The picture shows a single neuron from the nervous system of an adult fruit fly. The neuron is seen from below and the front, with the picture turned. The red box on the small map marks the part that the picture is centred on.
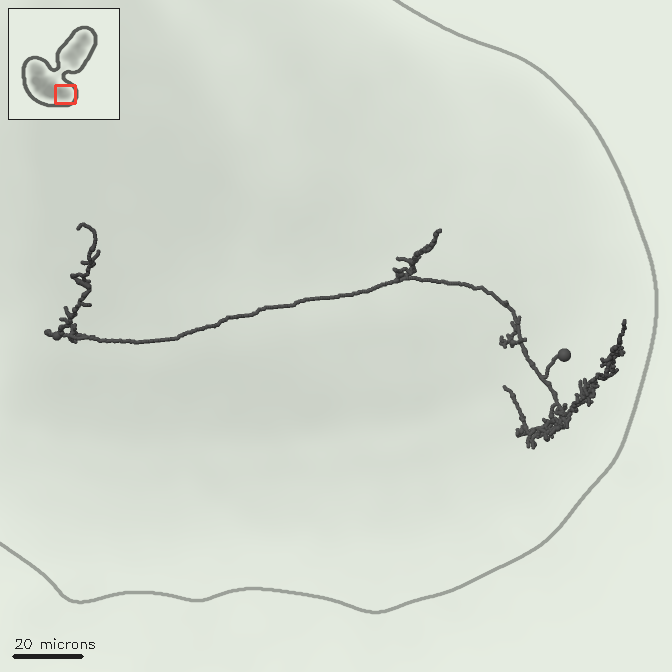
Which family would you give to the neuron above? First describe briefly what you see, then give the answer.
It is in the brain and does not reach the nerve cord. The cell body is on the right of the picture. From left to right in the picture it spans about 170 microns. It is an optic-lobe intrinsic neuron. Its family is TmY.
